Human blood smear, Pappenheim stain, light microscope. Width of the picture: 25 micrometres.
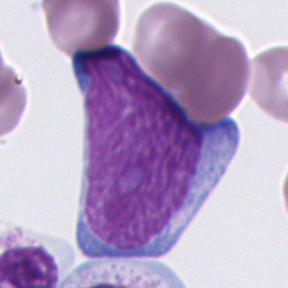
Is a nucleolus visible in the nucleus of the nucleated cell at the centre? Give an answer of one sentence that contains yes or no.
Yes, the cell has at least one nucleolus that can be seen.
